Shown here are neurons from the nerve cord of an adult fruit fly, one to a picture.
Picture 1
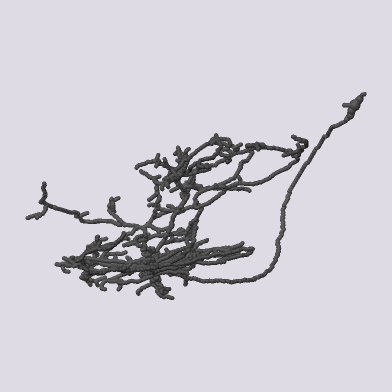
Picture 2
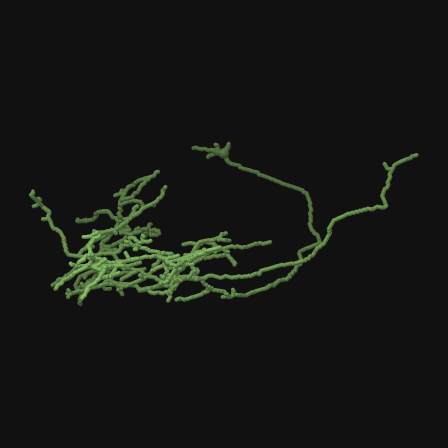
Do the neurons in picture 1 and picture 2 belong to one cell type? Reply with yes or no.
yes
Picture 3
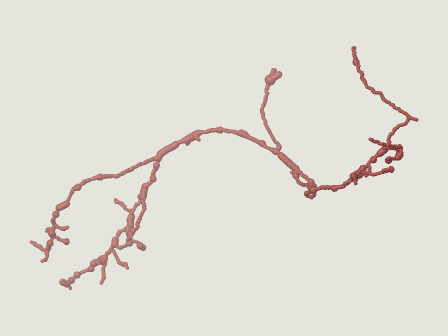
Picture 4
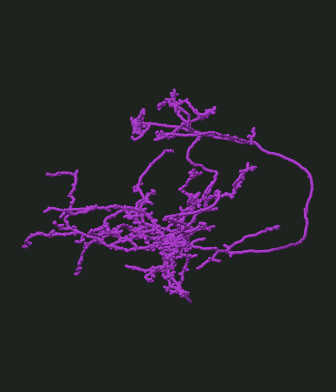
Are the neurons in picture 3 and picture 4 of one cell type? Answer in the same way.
no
